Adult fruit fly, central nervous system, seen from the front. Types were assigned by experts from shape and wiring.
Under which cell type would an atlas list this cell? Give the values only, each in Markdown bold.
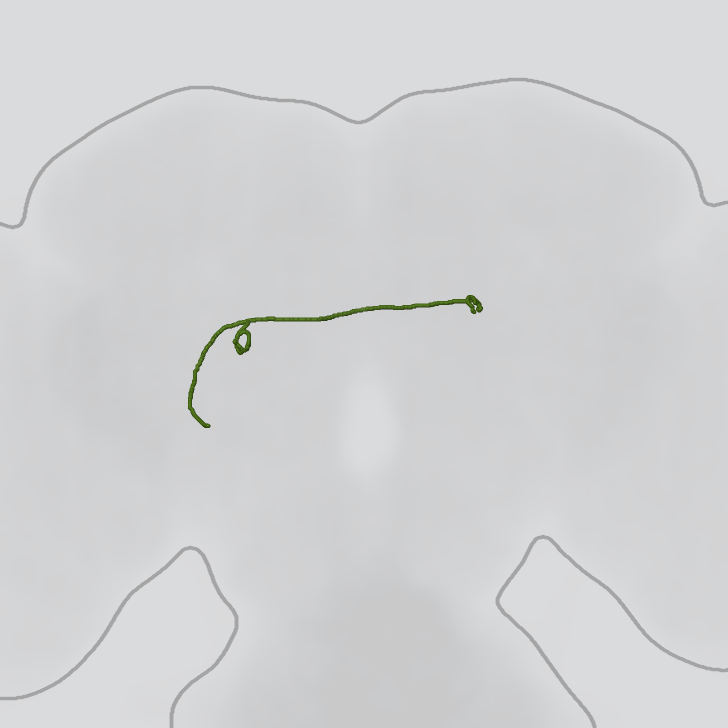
**ORN_DL4**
